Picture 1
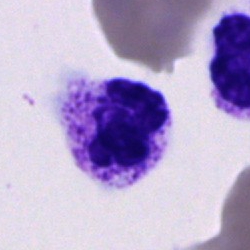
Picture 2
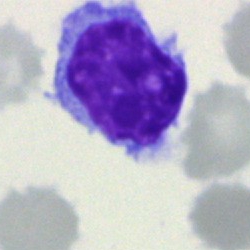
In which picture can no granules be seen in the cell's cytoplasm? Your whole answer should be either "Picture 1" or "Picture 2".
Picture 2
